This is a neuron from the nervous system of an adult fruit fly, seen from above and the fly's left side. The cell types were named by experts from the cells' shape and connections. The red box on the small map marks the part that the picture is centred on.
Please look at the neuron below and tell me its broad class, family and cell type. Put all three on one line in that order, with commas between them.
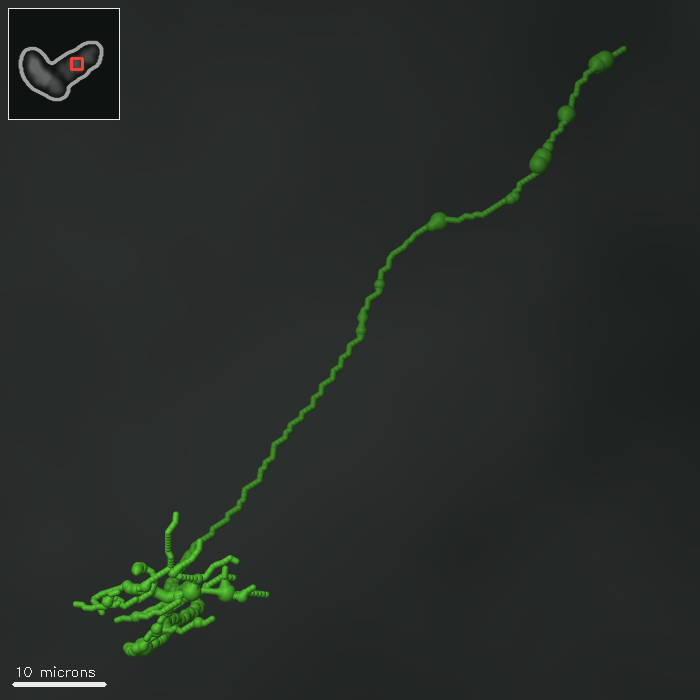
sensory neuron entering the nerve cord, class gustatory, LgLG1b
